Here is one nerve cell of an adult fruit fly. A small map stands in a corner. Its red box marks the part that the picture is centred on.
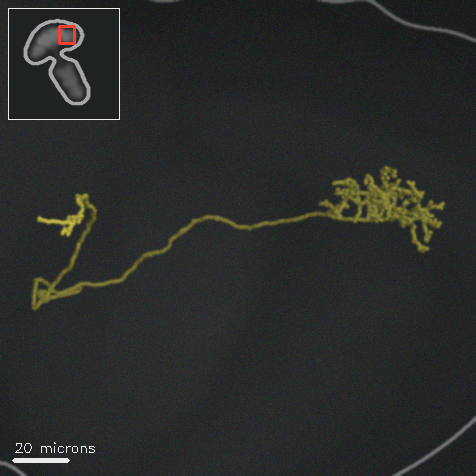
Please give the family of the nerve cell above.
MeVP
